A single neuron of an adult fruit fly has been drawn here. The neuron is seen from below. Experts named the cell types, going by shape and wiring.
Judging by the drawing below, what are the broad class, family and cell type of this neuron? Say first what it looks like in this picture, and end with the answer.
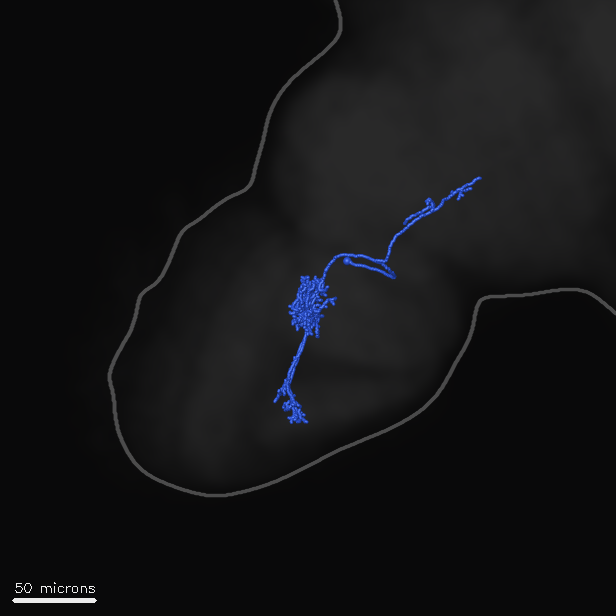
It is in the brain and does not reach the nerve cord. The cell body can be seen in the middle of the picture. From top to bottom in the picture it spans about 150 microns. It is a visual projection neuron. The family is hemilineage VPNd1. The cell type is LPLC1.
